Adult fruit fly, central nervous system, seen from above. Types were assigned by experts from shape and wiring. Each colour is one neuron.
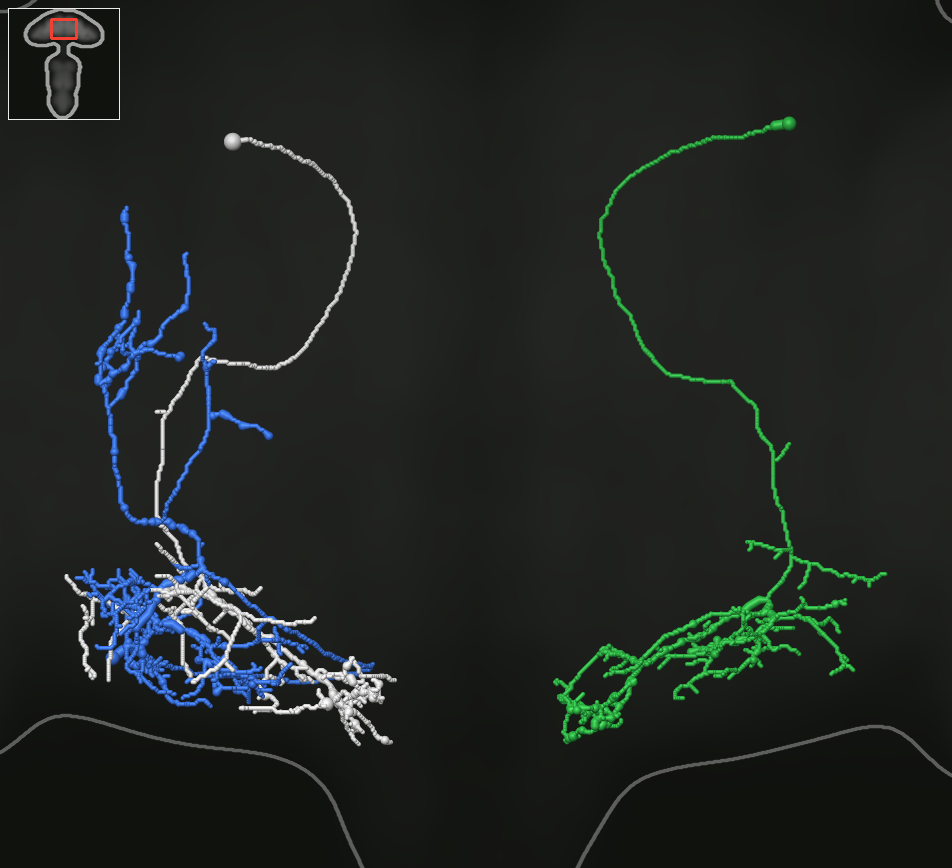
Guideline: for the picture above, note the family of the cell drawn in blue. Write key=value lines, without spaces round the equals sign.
family=hemilineage LB3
